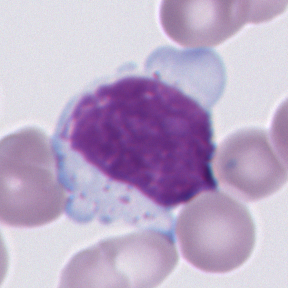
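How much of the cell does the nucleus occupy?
Most of it; the cytoplasm lies mainly toward the lower left.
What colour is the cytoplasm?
Pale blue.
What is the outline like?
Irregular, with a pale bluish bulge at the upper right; the picture is slightly out of focus.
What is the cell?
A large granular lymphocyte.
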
